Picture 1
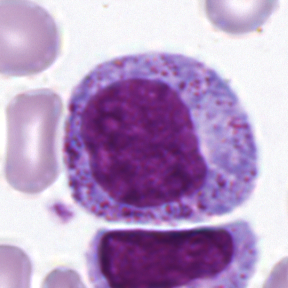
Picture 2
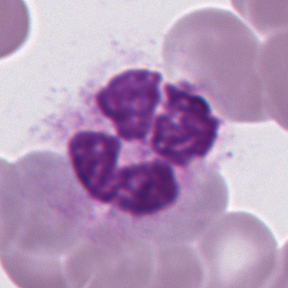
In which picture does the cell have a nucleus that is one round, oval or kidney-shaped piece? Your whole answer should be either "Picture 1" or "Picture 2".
Picture 1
